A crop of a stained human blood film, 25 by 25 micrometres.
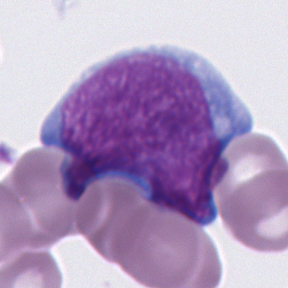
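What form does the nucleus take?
A single unlobed mass, filling about 70% of the cell's area.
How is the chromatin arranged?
Fine and evenly spread, with no coarse clumps.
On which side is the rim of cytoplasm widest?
On the upper right side; the cytoplasm stains blue, and the cell is about 17 micrometres across.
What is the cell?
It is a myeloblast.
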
